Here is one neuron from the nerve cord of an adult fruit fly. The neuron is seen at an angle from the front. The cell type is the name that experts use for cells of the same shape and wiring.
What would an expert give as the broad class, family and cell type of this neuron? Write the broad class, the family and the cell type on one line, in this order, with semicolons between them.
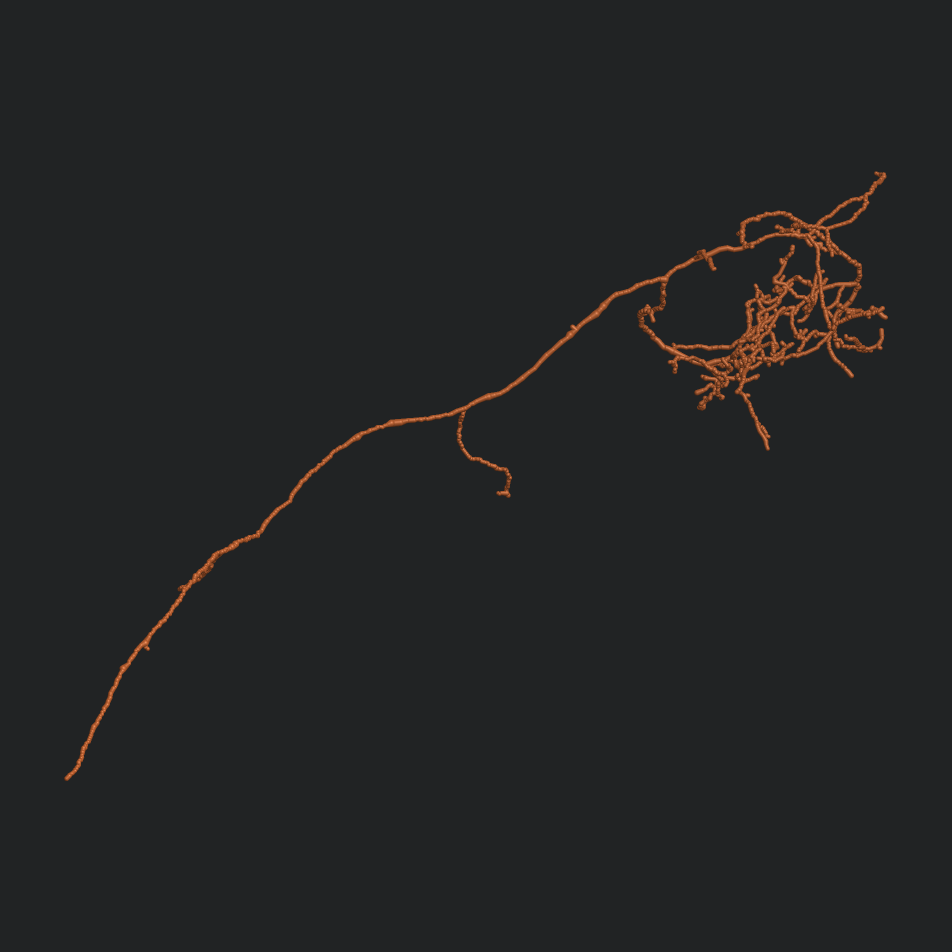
descending neuron; DNg; DNg14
